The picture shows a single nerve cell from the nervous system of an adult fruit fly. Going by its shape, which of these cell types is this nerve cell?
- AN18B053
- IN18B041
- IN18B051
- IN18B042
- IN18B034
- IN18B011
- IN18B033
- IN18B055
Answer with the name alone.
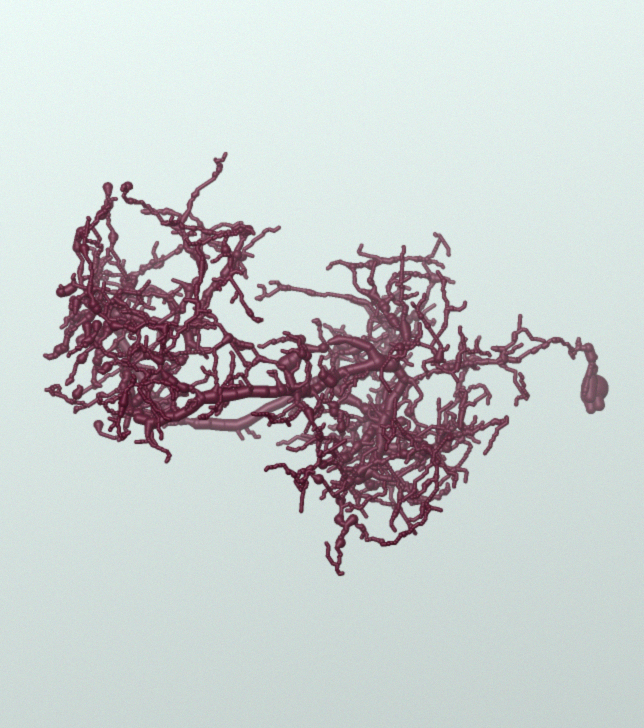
IN18B033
